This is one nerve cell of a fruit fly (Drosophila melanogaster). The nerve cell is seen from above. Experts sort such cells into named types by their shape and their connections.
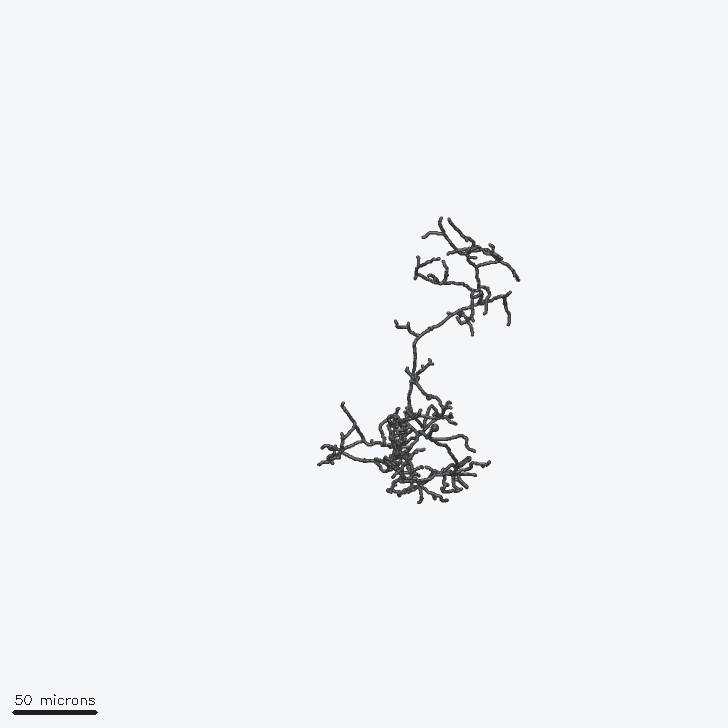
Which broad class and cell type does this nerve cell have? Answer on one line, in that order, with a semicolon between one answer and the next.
central-brain intrinsic neuron; ATL044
